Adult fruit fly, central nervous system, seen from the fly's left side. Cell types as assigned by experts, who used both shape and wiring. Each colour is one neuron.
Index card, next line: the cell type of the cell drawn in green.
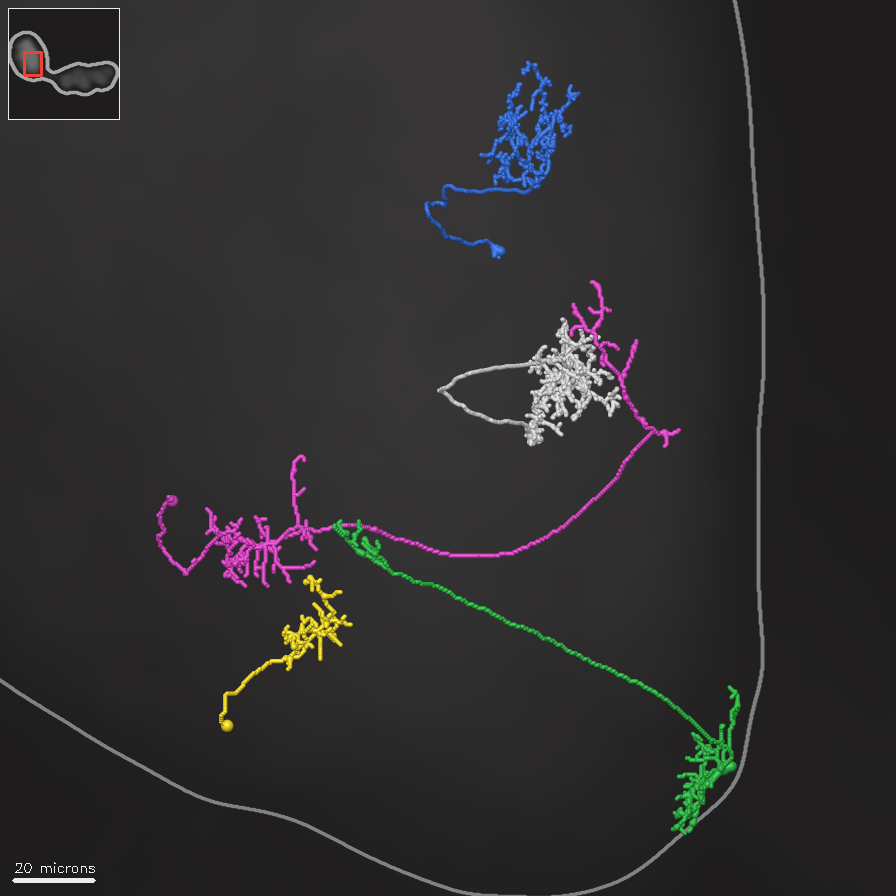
Tm39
